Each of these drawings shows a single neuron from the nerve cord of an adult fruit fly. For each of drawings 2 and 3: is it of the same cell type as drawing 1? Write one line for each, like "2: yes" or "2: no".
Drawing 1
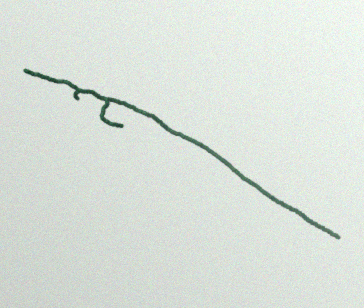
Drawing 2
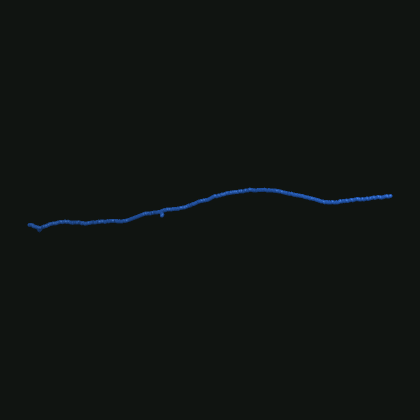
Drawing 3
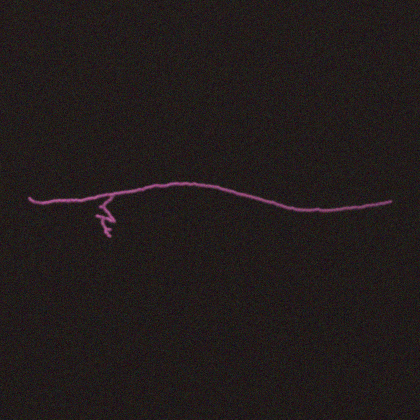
2: yes
3: yes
